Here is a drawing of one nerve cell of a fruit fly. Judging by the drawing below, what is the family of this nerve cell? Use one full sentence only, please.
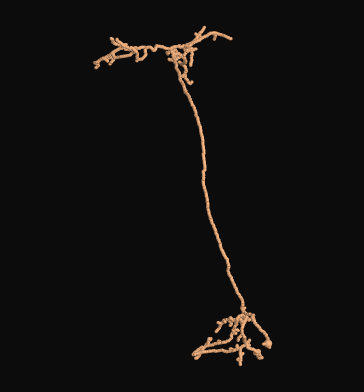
The nerve cell has the family hemilineage FLAa2.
